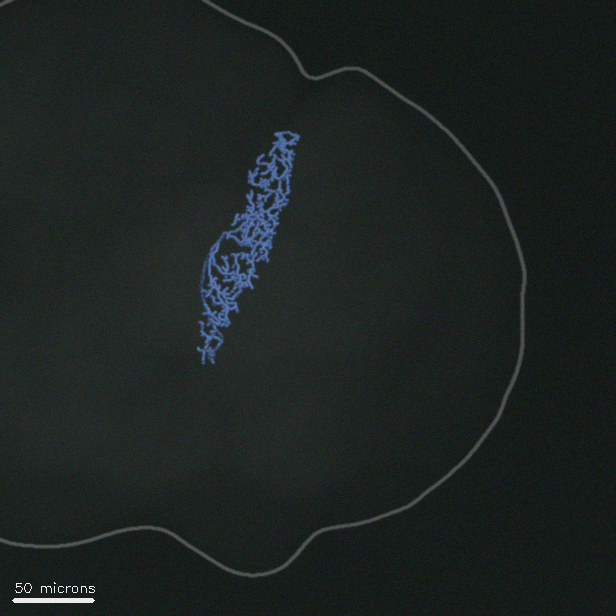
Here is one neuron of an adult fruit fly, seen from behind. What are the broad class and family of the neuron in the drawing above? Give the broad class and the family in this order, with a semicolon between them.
optic-lobe intrinsic neuron; Li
